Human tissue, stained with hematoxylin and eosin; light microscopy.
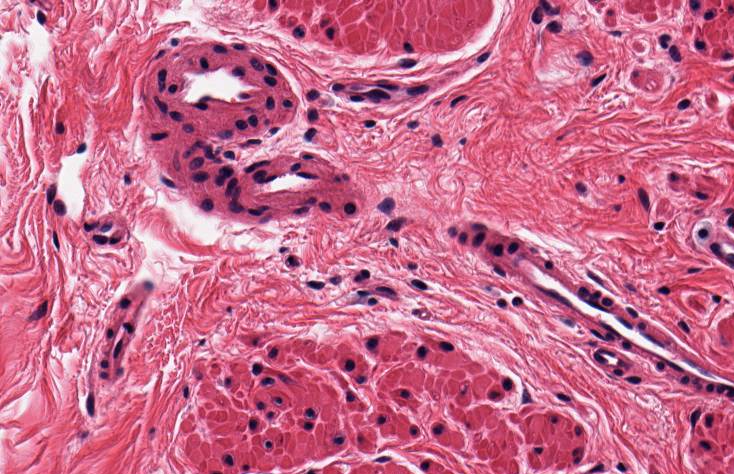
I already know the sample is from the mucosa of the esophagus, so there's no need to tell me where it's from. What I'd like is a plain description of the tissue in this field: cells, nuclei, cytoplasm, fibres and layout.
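Rounded bundles of muscle, cut in cross section, lie at the bottom and top of the field, separated by fibrous stroma. Between them, wavy pink collagen fibres with scattered spindle-shaped nuclei fill the space. In the upper left is a small vessel with a thick cellular wall and a narrow lumen. No fat cells are seen.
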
